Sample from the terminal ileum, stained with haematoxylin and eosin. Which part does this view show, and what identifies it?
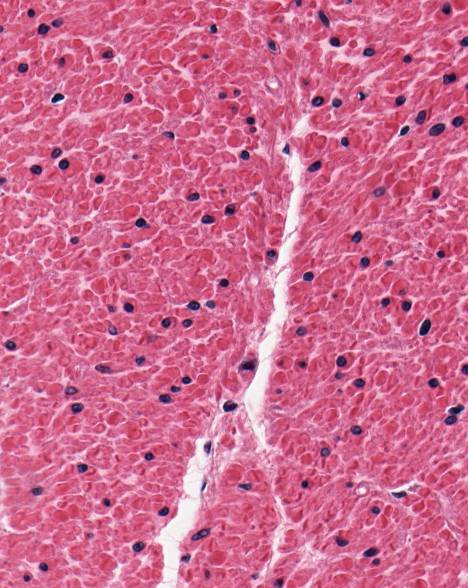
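In short, smooth muscle. Basis: fibre cytoplasm stains a strong eosinophilic pink-red, and only thin pale strands of interstitial tissue separate the fibre profiles.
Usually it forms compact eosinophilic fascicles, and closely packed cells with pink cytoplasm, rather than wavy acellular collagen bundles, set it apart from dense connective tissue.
Nuclei dark blue, round to oval, sparse among the profiles. No fat cells among the fibres.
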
